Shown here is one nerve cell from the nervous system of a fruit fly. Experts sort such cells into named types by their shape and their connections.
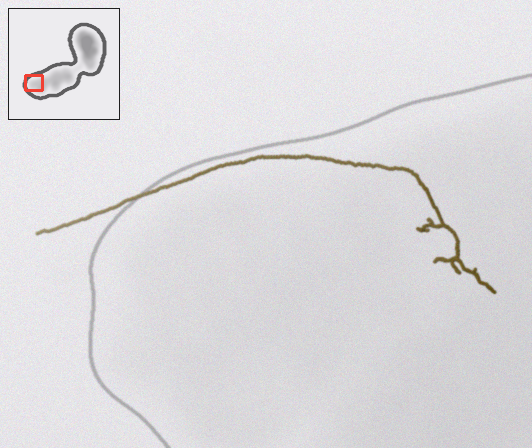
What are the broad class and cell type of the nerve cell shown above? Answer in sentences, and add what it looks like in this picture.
This is a sensory neuron entering the nerve cord. It is of cell type SNxx03. No cell body is drawn. There are a dozen or fewer branch ends.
